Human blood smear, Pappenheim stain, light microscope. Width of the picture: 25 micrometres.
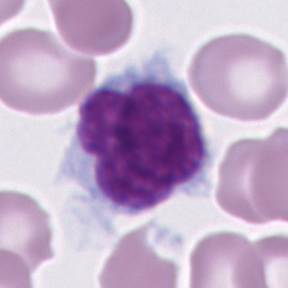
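Hairy cell (centre). Projections longest and most numerous on its lower left side. Nucleus lumpy and lobulated in outline, with several rounded bulges; nucleoli not visible. No granules in the cytoplasm.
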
